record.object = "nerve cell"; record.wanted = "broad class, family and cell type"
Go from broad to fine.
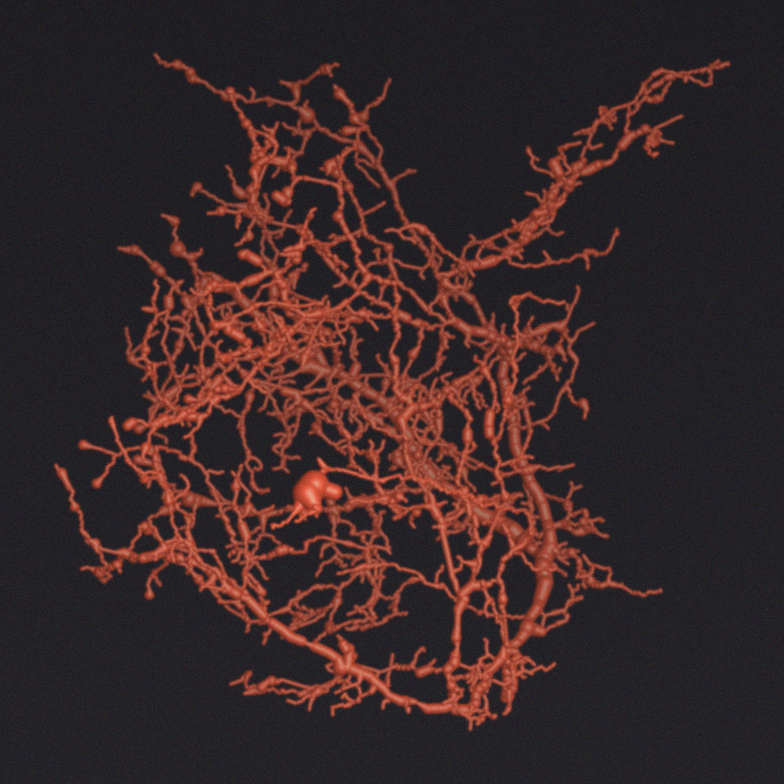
nerve-cord intrinsic neuron; hemilineage 17A; IN17A019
